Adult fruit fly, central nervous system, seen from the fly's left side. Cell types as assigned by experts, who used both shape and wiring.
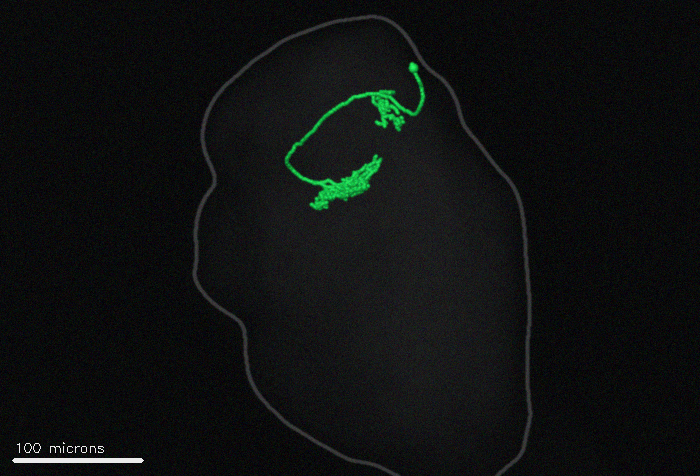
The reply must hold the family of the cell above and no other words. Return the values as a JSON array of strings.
["hemilineage DL1_dorsal"]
